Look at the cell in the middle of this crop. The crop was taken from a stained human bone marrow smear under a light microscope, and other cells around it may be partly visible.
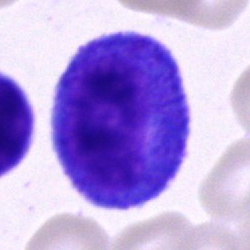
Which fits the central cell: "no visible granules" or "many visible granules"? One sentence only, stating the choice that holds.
No visible granules are present in the cytoplasm of the cell.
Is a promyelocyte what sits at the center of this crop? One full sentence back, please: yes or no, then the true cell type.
Yes, the cell centred in this crop is a promyelocyte.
